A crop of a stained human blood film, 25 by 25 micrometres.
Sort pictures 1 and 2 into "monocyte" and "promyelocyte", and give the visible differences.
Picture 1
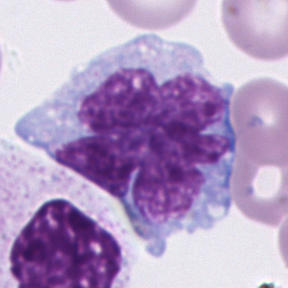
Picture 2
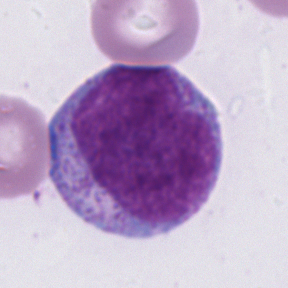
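Picture 1 shows the monocyte and picture 2 the promyelocyte. Neither has coarsely clumped chromatin: the monocyte's is fine and lacy, the promyelocyte's finely granular and evenly spread. The monocyte's cytoplasm is a pale grey-blue, while the promyelocyte's is stained blue. Around the monocyte's nucleus the cytoplasm is widest on the left; in the promyelocyte it forms a crescent widest on the left and lower left. The monocyte holds a few small clear vacuoles, whereas the promyelocyte shows a paler patch of cytoplasm beside its nucleus on the lower left. The promyelocyte measures about 15 micrometres across, its nucleus filling about 70% of the cell's area.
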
